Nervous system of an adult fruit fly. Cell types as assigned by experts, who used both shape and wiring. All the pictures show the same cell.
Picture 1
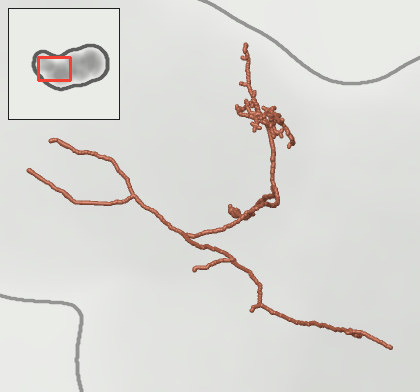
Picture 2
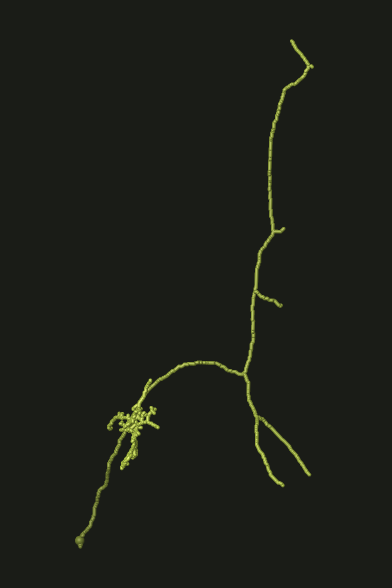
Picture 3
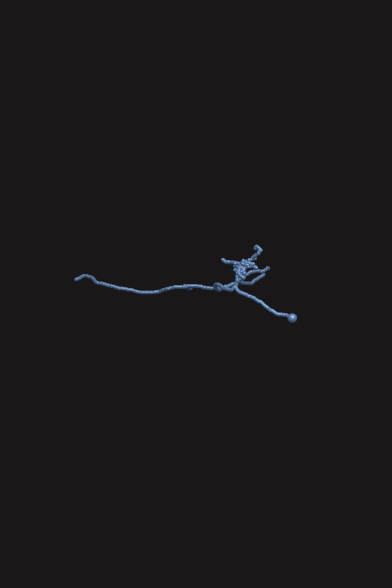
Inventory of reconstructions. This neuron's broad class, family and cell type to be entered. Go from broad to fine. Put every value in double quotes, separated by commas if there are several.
"nerve-cord intrinsic neuron", "hemilineage 08B", "IN08B082"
